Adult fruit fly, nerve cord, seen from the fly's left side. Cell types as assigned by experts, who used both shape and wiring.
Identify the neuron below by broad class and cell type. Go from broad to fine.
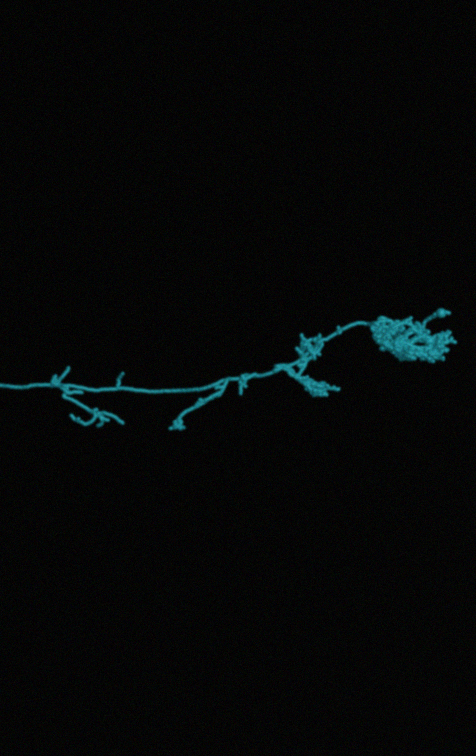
ascending neuron; ANXXX074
